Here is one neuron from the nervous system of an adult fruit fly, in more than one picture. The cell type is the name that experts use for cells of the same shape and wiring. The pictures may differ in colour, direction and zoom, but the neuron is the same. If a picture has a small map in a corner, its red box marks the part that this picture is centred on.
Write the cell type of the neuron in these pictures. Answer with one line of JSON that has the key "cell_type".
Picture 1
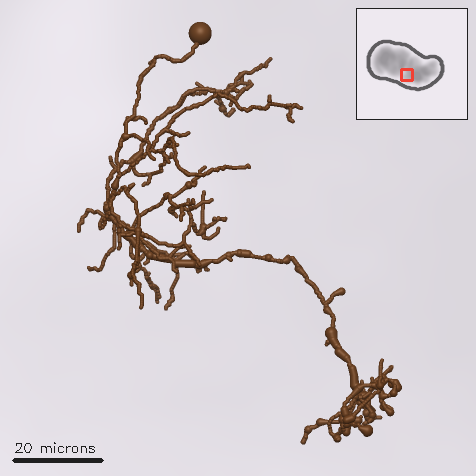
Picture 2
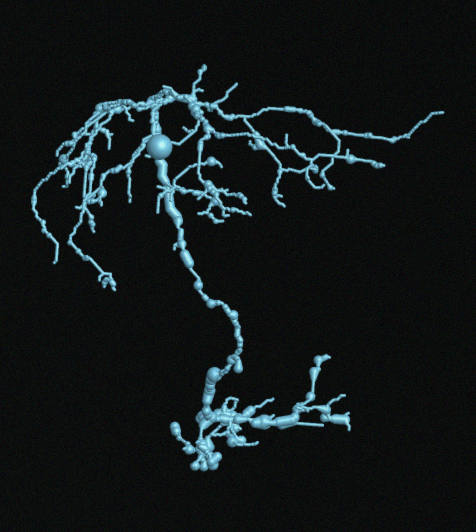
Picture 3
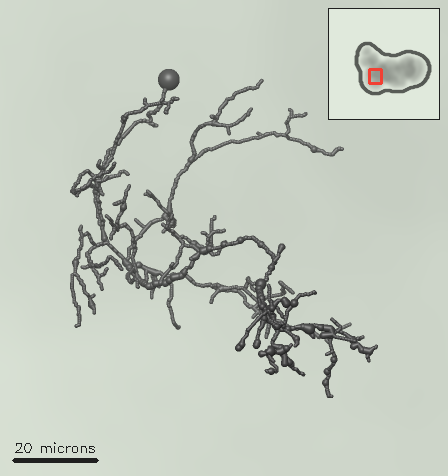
{"cell_type": "IN19A088_b"}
